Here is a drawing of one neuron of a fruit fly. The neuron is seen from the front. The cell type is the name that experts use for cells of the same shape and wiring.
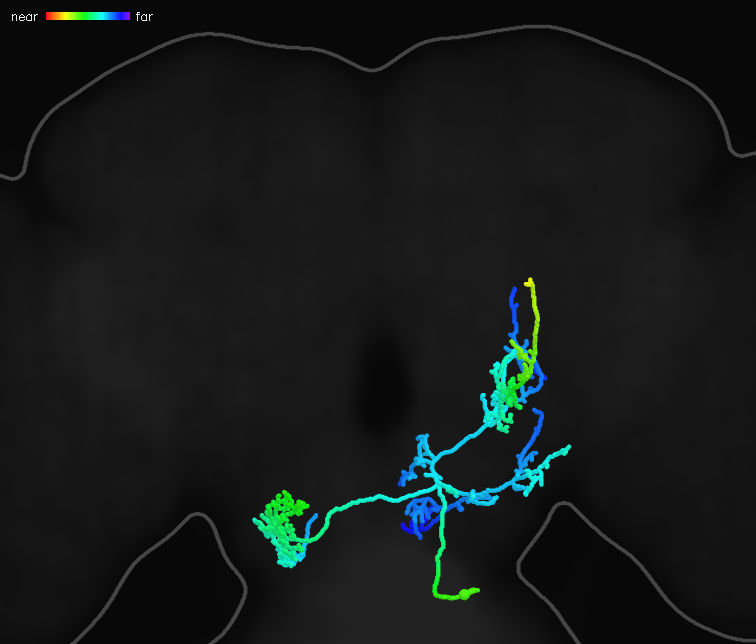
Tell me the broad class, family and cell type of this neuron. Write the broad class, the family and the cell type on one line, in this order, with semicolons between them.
central-brain intrinsic neuron; hemilineage MX3; GNG497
